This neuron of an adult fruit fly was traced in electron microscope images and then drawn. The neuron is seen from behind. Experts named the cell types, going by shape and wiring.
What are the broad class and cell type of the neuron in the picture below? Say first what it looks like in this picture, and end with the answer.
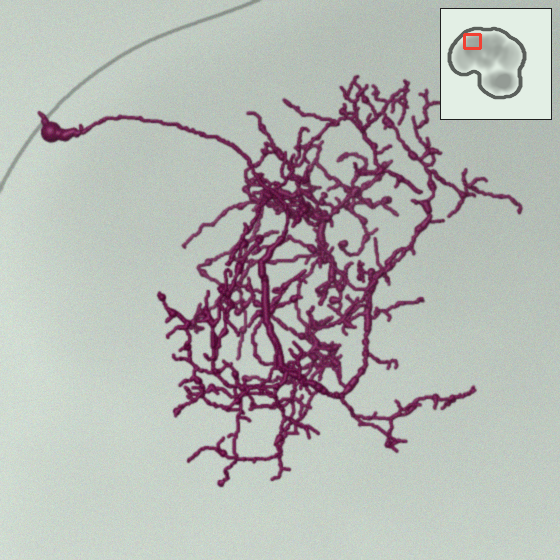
Its cell body lies at the upper left of the picture. The picture shows more than a hundred branch ends. It is a central-brain intrinsic neuron. The cell type is CB0510.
